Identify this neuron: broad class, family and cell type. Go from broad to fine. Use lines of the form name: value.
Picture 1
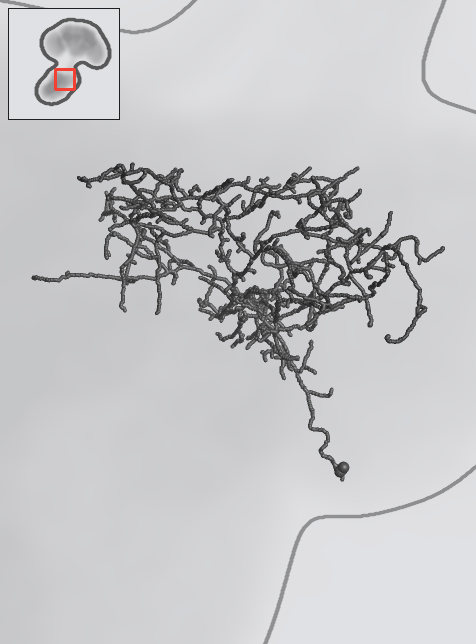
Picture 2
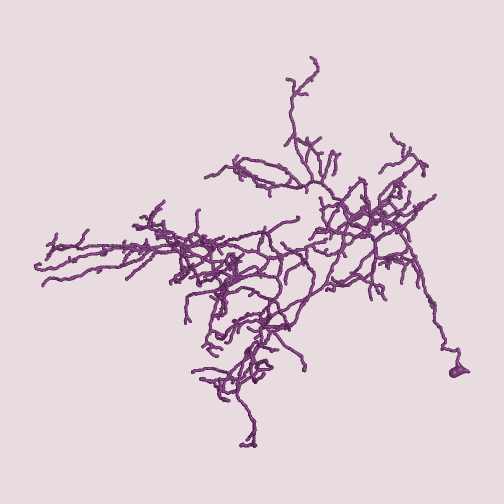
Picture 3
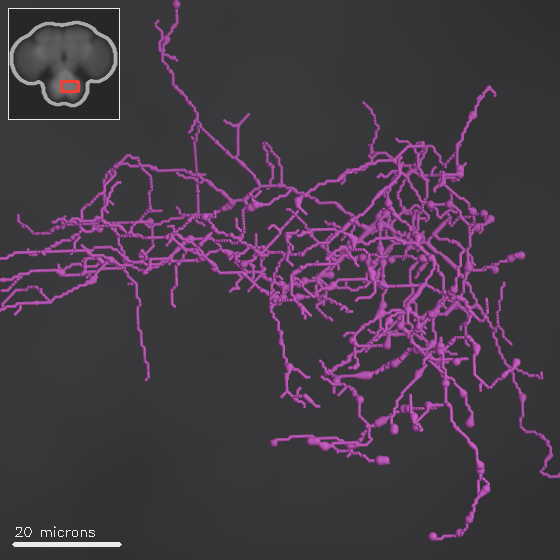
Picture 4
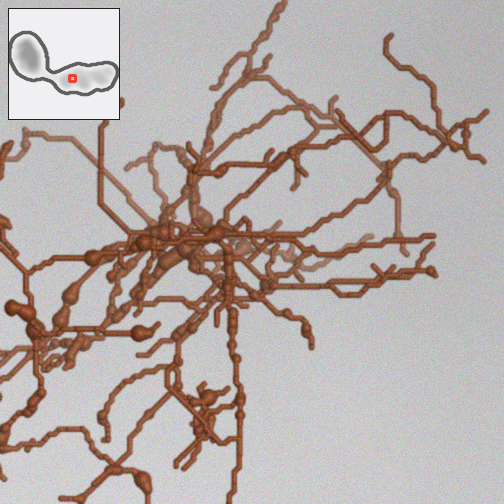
broad class: nerve-cord intrinsic neuron
family: hemilineage 12A
cell type: IN12A041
